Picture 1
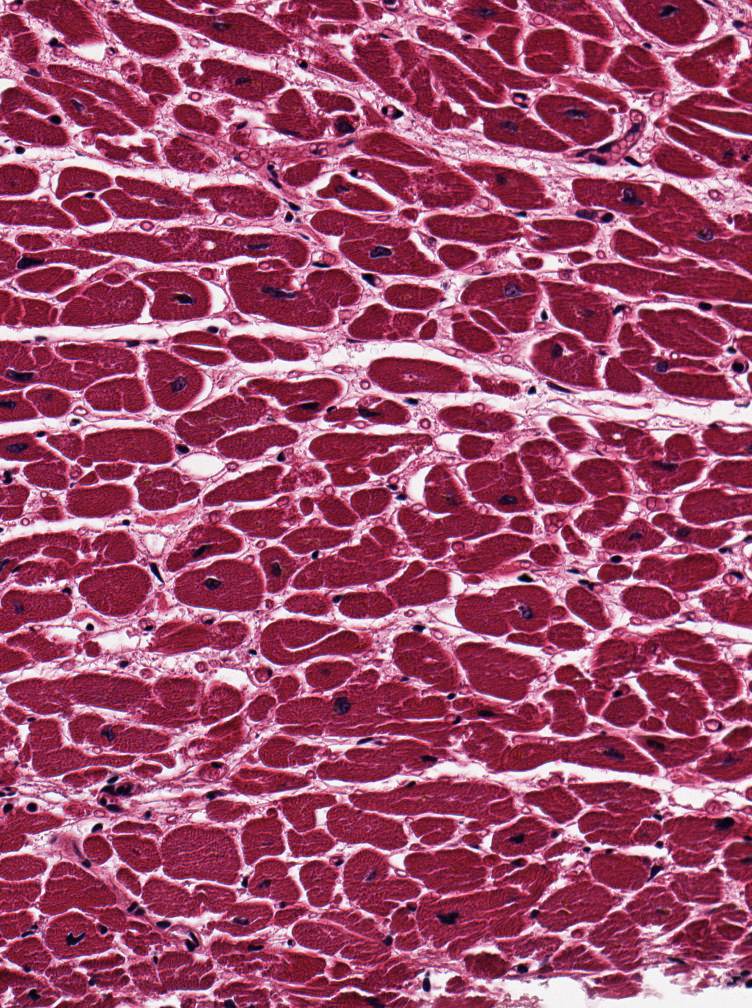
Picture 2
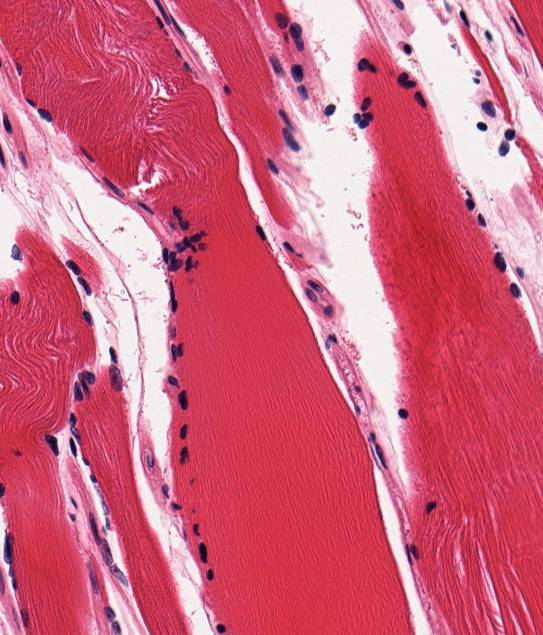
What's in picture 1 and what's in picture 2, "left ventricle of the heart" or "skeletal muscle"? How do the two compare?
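Picture 1 is the left ventricle of the heart; picture 2 is skeletal muscle. In picture 1, closely packed fibres are cut mostly in cross or oblique section, with irregular outlines, and some branch and join their neighbours. In picture 2, long, unbranched fibres run in parallel from upper left to lower right. Where you see a nucleus in a fibre of picture 1, it is single and central. In picture 2 the nuclei are dark, flattened to oval, and sit at the fibre edges; note the small cluster at the left edge of the broad central fibre, a little above mid-height.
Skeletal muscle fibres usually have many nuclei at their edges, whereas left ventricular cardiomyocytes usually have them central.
Small round capillary profiles sit in the thin spaces between the fibres of picture 1.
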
